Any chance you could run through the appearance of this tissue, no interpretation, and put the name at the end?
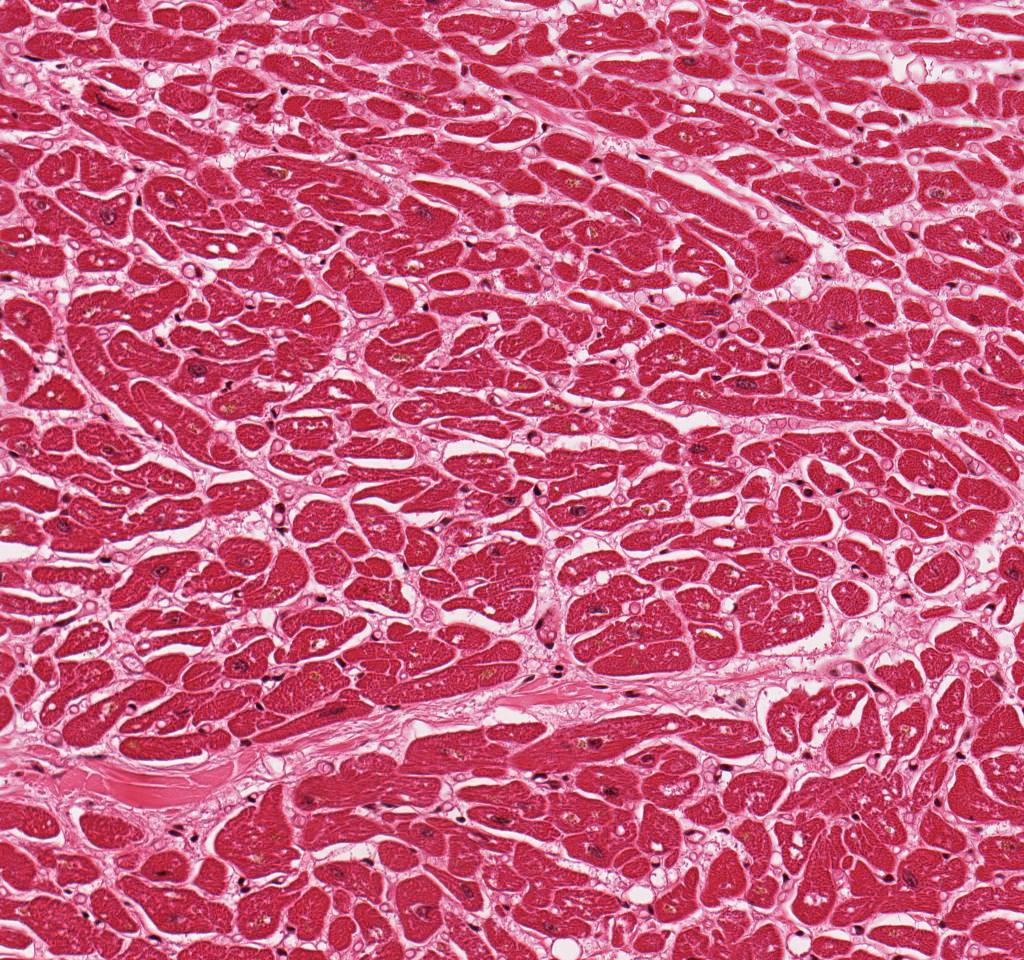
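You've got closely packed muscle fibres across the whole field, mostly cut in cross and oblique section. Lots of the profiles are irregular in outline, and some visibly branch. Beside the central nuclei in many fibres sit fine golden-brown granules. A thicker band of pale pink collagen crosses the lower left too. That's the left ventricle of the heart.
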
